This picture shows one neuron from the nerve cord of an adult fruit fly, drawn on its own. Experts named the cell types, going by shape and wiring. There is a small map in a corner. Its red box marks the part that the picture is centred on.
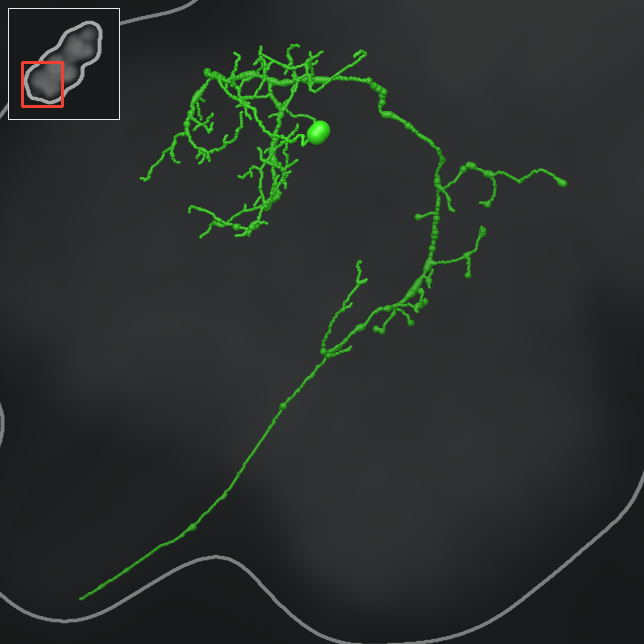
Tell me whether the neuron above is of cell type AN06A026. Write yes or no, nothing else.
no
